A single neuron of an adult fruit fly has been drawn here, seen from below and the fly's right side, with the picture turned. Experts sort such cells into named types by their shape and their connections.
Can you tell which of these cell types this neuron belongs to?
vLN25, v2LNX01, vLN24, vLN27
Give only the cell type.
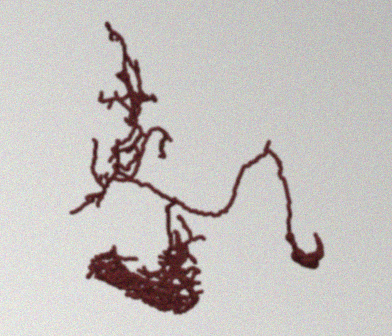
vLN27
